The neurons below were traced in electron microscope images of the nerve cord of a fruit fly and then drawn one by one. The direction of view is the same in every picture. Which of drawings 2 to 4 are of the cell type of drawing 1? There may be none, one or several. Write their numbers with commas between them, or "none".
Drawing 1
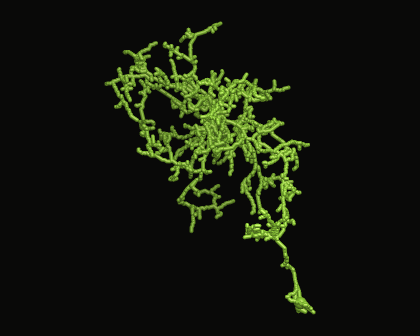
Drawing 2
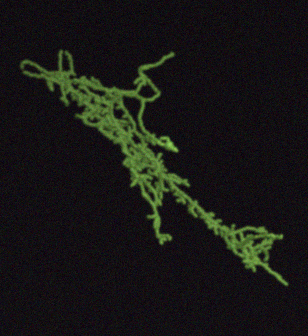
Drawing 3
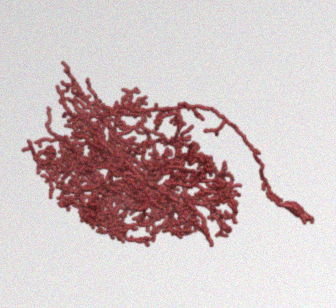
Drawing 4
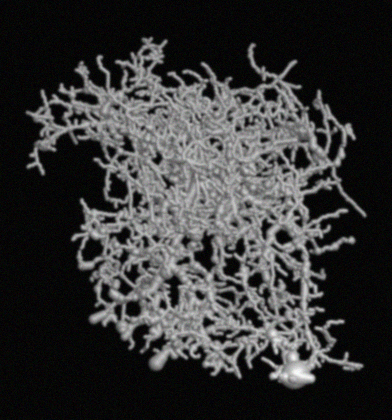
3, 4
